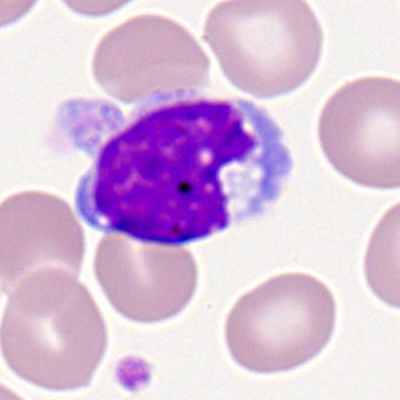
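Monocyte: nucleus fills most of the cell, with a notch cut into its right side. Cytoplasm pale blue, without coarse dark granules.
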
